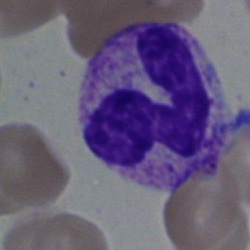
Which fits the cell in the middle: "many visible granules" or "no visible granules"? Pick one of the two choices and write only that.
Many visible granules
